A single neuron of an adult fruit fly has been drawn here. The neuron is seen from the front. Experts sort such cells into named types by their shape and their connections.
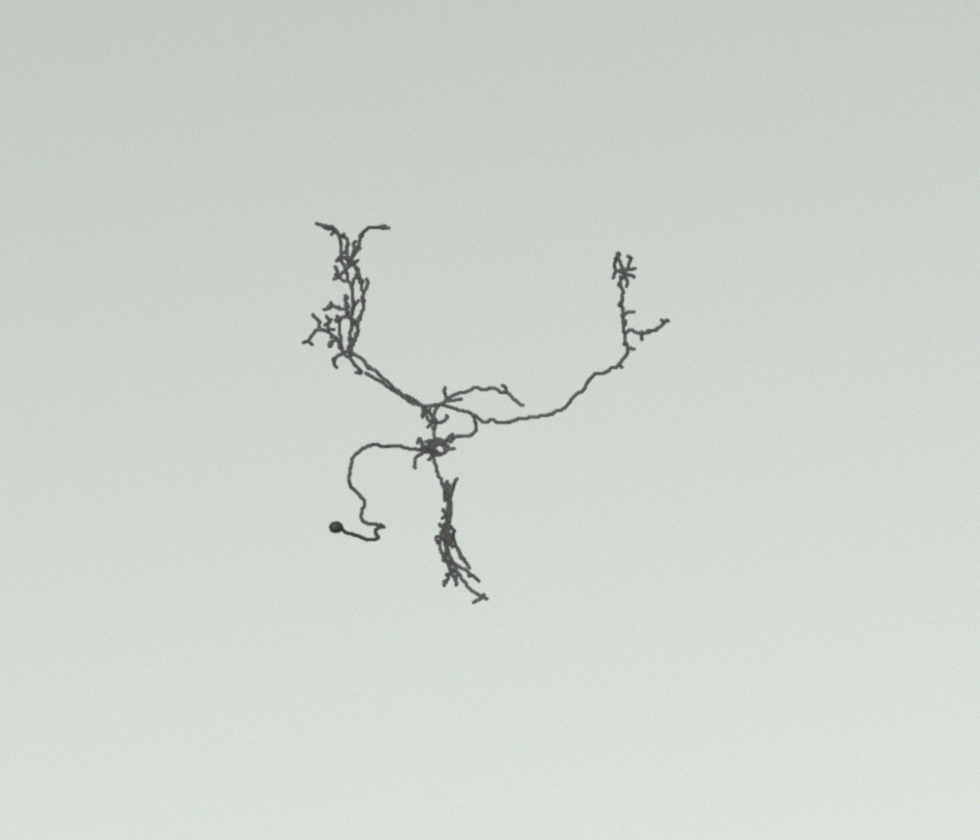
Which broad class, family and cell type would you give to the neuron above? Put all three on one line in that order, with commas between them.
central-brain intrinsic neuron, hemilineage PSa1, PS097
